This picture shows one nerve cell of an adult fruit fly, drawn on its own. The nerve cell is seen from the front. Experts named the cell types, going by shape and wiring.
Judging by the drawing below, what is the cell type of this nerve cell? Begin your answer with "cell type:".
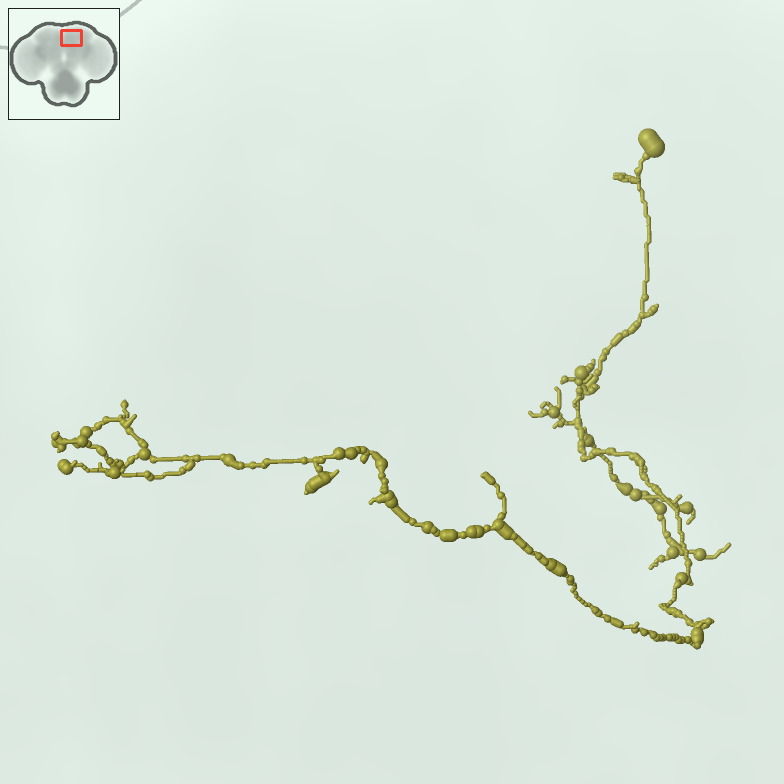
cell type: KCg-d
